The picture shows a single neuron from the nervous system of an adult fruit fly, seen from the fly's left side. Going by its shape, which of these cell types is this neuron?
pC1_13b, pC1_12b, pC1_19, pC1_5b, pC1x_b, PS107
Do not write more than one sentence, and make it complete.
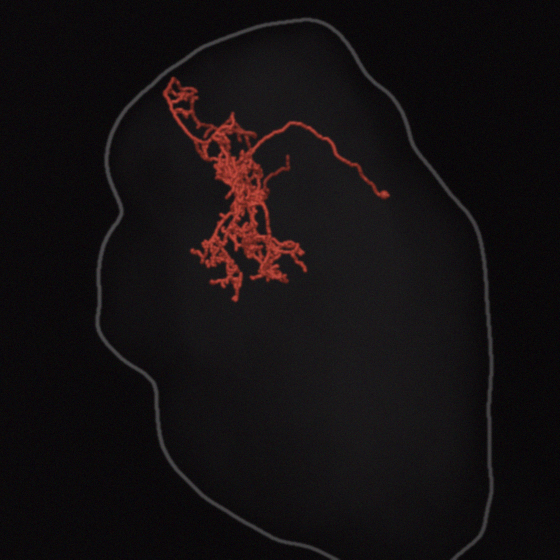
The neuron here is of the cell type pC1_12b.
